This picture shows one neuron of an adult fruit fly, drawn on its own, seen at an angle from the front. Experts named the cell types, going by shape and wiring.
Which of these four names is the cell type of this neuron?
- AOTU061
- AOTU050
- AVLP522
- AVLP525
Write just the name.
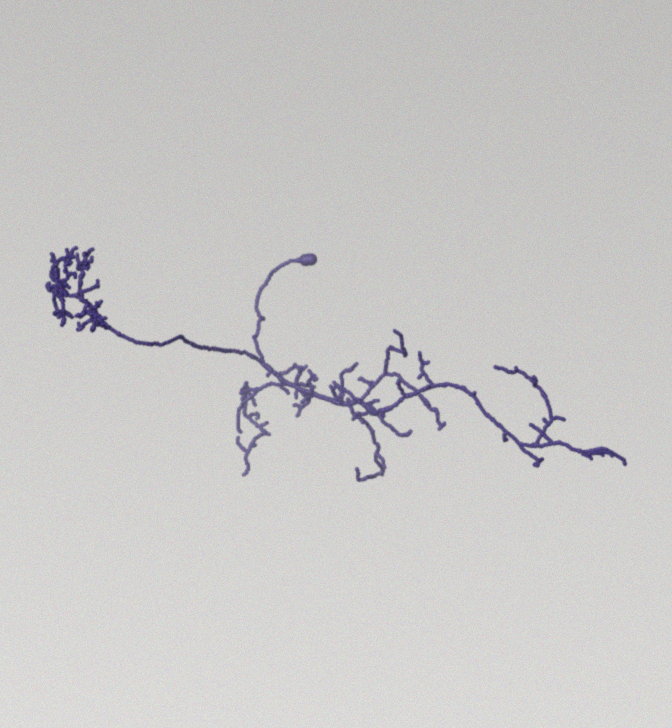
AOTU050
